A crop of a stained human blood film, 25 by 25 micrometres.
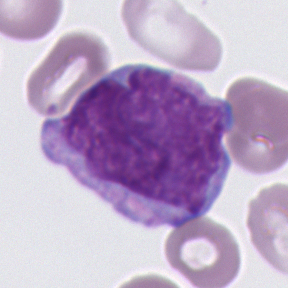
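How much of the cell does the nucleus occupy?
The nucleus fills most of the cell.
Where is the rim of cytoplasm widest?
Along the lower left side of the cell.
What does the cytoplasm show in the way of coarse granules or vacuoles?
No distinct coarse granules and no clear vacuoles.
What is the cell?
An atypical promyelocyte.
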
